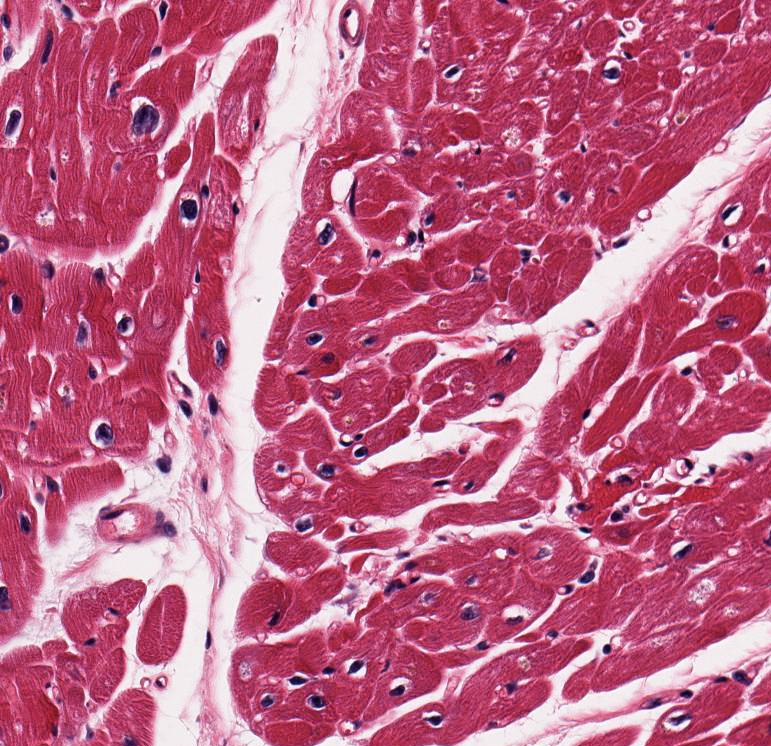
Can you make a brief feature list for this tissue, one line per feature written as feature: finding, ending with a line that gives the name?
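Fibres: many branch and join neighbours, not separate parallel cylinders
Central nuclei: many ringed by a pale clear halo
Narrow gaps: small dark elongated nuclei of interstitial cells and capillaries
Fat cells: none in the field
Name: left ventricle of the heart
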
